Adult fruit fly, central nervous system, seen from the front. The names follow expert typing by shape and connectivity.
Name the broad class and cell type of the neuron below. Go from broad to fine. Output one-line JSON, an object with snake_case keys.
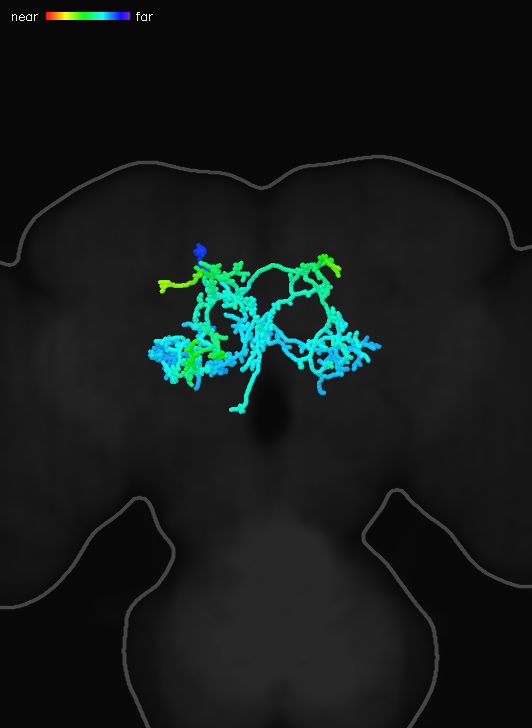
{"broad_class": "central-brain intrinsic neuron", "cell_type": "IB038"}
